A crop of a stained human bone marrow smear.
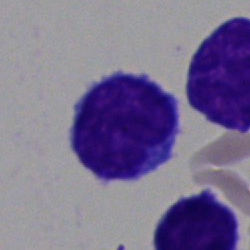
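Blast, the cell in the middle of a stained human bone marrow smear under the light microscope. Its outline is round, and its edge is slightly bumpy, most noticeably along the top. No distinct nucleolus is visible, and no granules are seen in the cell.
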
